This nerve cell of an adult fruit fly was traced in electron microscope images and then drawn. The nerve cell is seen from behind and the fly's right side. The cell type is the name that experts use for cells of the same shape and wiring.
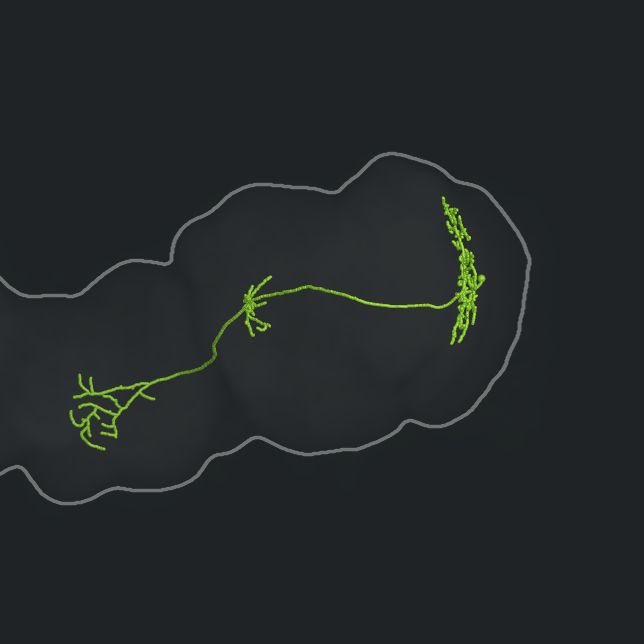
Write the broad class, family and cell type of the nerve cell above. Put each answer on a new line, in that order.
optic-lobe intrinsic neuron
hemilineage VPNl&d1_lateral
MeVPMe5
